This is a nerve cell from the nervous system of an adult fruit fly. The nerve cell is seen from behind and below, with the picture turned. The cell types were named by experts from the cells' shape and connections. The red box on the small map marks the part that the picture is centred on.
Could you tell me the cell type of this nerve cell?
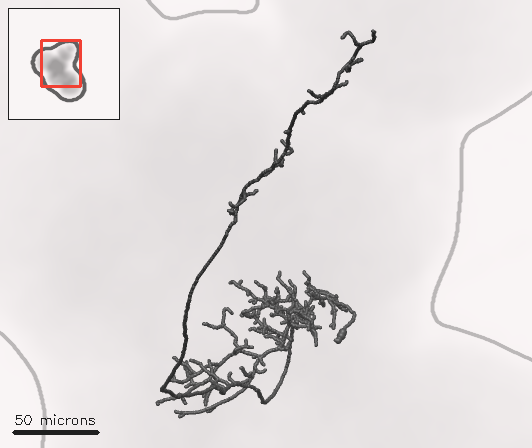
DNp16_b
